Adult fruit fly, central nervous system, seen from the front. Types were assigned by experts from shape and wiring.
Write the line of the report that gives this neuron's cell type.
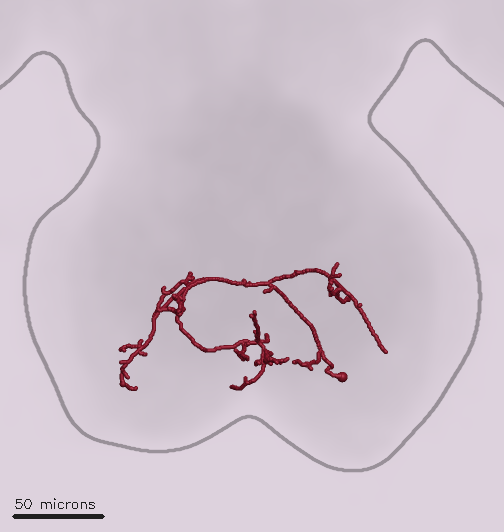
IN12B081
